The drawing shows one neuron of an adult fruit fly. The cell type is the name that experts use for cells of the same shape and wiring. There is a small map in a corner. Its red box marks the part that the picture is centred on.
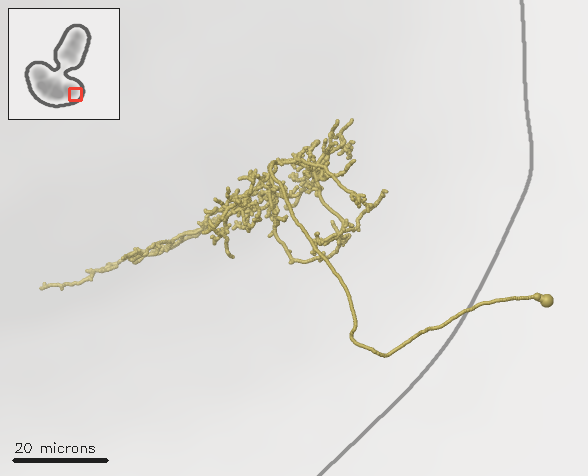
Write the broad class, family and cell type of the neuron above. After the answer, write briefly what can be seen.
Its broad class is optic-lobe intrinsic neuron. Its family is Cm. It is of cell type Cm8. It lies in the brain. By the scale bar it is about 110 microns wide in this view. The picture shows dozens of branch ends.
